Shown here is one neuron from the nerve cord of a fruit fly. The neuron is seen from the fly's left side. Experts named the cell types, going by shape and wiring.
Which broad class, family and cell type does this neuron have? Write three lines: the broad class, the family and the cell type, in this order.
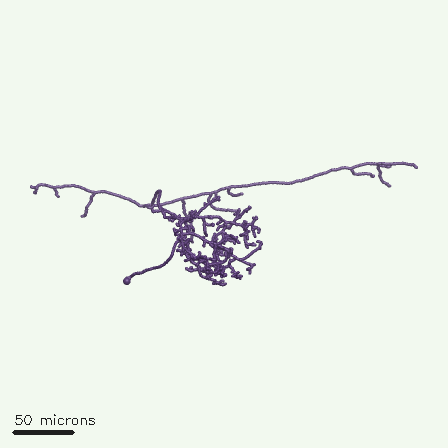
nerve-cord intrinsic neuron
hemilineage 08B
IN08B054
